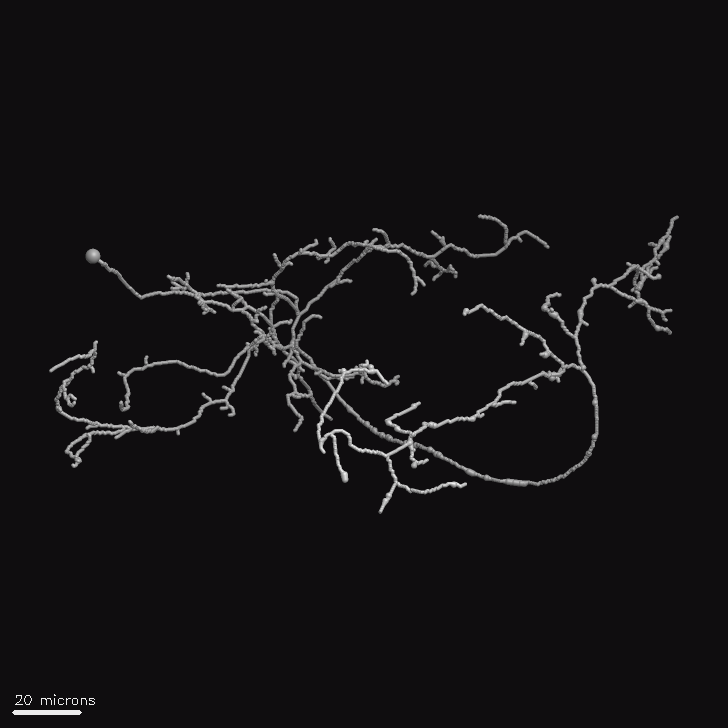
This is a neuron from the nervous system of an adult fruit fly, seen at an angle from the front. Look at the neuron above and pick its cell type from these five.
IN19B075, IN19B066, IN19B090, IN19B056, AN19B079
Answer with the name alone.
IN19B066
